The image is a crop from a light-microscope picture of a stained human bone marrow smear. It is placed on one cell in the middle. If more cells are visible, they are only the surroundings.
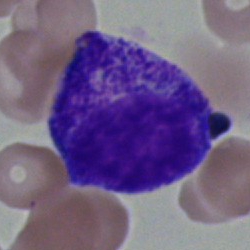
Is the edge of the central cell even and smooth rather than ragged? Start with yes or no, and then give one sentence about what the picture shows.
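No. A single small, dark, rounded knob bulges from the right edge of the cell.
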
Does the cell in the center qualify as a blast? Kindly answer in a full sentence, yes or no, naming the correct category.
No, it isn't a blast; what sits in the middle is a myelocyte.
